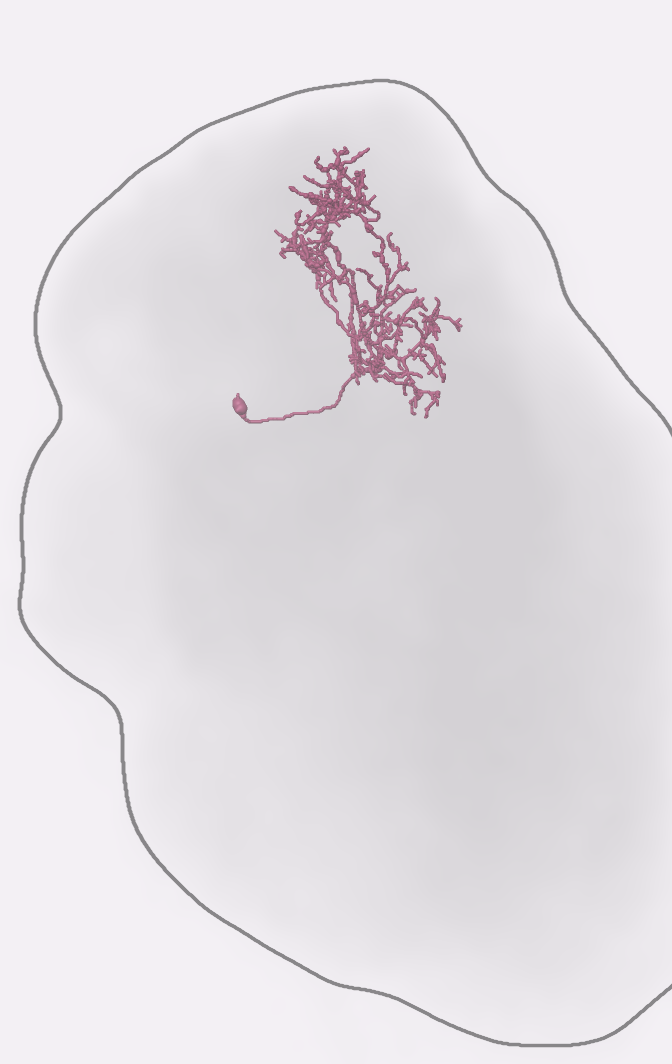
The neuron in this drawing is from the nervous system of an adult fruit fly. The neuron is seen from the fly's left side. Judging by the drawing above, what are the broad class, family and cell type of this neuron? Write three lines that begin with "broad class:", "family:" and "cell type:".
broad class: central-brain intrinsic neuron
family: LHAV
cell type: LHAV2o1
